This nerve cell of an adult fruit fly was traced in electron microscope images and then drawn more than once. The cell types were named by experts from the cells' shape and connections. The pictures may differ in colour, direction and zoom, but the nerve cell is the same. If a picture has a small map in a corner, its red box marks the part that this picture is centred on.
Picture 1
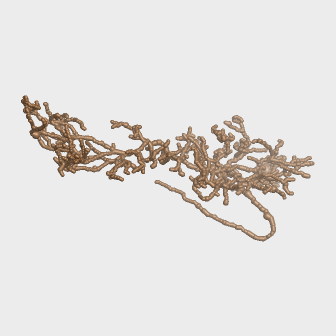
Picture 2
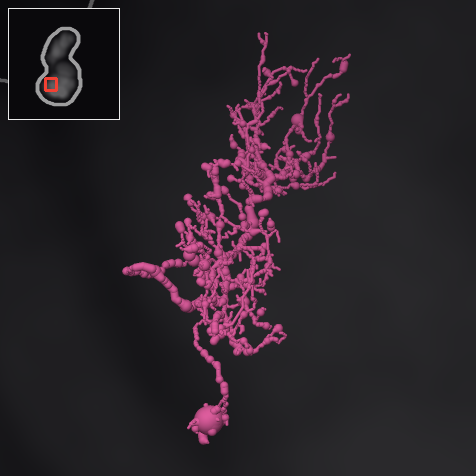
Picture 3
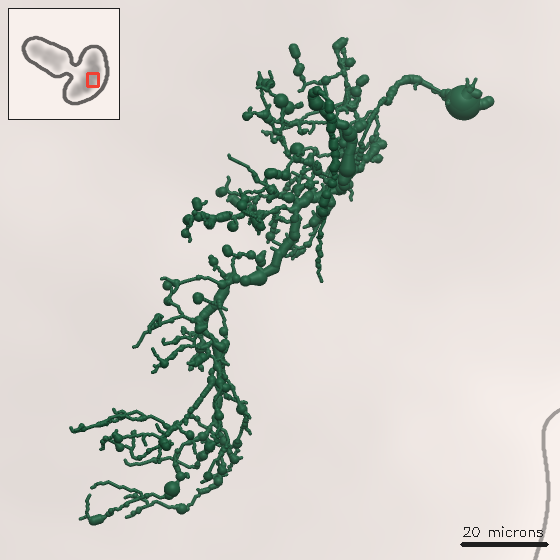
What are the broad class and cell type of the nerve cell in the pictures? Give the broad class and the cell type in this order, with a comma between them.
motor neuron of the brain, MN11V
